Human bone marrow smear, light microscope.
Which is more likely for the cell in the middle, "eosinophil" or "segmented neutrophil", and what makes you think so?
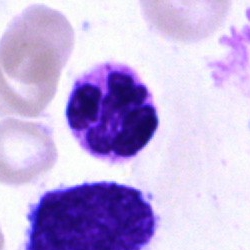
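Segmented neutrophil. Deciding point: the nucleus is divided into several separate lobes.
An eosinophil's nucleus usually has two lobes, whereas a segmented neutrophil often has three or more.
Also present: round, smooth outline; dense, dark purple chromatin; cytoplasm a thin pale pinkish-lilac rim around the nucleus.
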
